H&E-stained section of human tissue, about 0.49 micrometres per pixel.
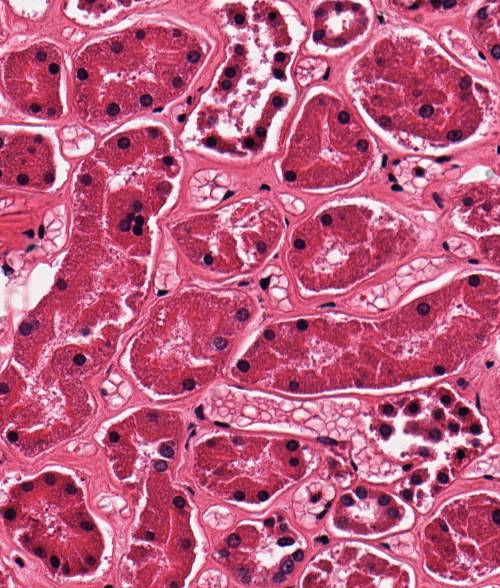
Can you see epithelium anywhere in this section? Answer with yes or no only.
Yes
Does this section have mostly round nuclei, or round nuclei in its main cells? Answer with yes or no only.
Yes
